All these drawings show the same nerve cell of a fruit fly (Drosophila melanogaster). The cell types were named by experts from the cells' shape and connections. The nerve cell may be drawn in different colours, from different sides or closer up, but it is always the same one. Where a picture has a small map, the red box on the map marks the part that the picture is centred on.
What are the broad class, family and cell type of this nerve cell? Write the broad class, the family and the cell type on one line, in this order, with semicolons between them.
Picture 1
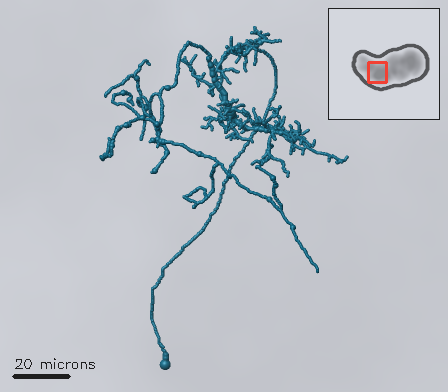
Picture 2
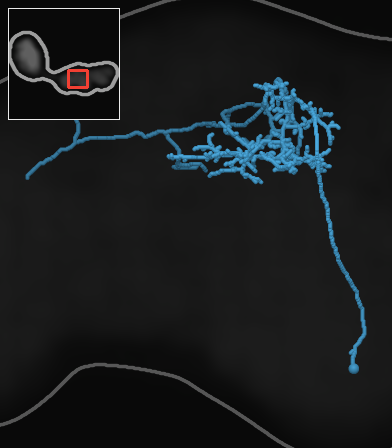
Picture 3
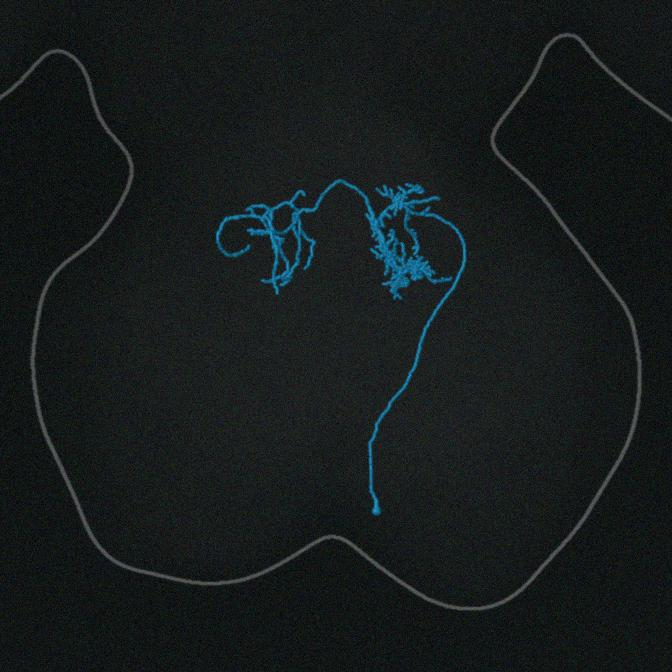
nerve-cord intrinsic neuron; hemilineage 06A; IN06A096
